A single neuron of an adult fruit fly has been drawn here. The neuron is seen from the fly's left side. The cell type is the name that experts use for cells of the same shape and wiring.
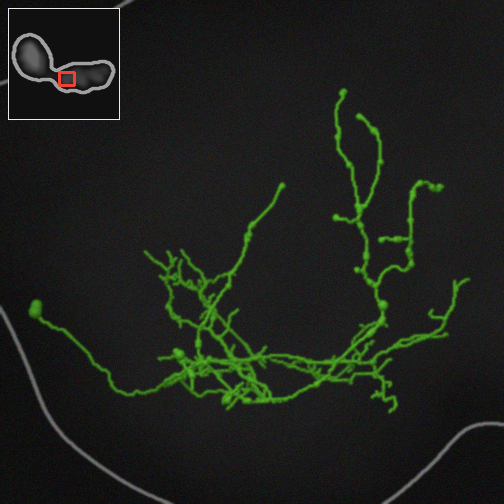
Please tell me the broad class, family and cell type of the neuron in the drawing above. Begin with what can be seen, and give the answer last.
Its cell body lies on the left of the picture. The picture shows dozens of branch ends. This is a nerve-cord intrinsic neuron. The family is hemilineage 14A. Its cell type is IN14A030.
